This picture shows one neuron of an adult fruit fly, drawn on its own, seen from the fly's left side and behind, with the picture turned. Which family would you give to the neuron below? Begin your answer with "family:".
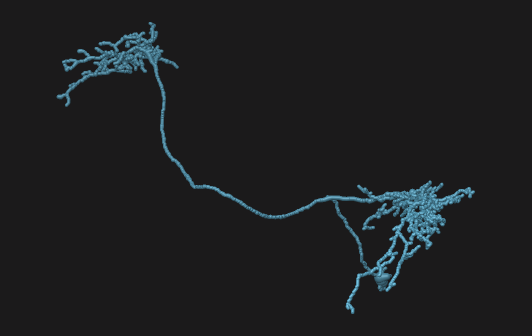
family: hemilineage ALv1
